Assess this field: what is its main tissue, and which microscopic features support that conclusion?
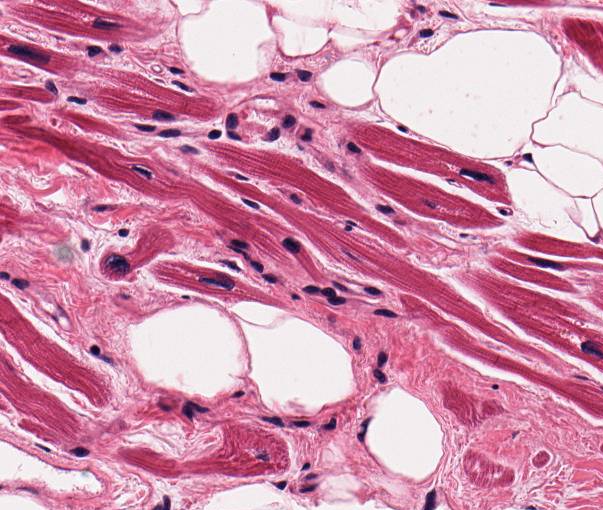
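The field mainly shows myocardium. Its pink muscle fibres run in bundles diagonally from upper left to lower right, split into separate strands by fat and connective tissue rather than forming a continuous sheet.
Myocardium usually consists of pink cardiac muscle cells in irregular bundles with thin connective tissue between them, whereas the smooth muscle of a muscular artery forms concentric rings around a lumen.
Dark purple nuclei lie along the fibres, elongated parallel to them. Fat cells appear as clear, empty, rounded spaces between the bundles, with the largest cluster at the upper right.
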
